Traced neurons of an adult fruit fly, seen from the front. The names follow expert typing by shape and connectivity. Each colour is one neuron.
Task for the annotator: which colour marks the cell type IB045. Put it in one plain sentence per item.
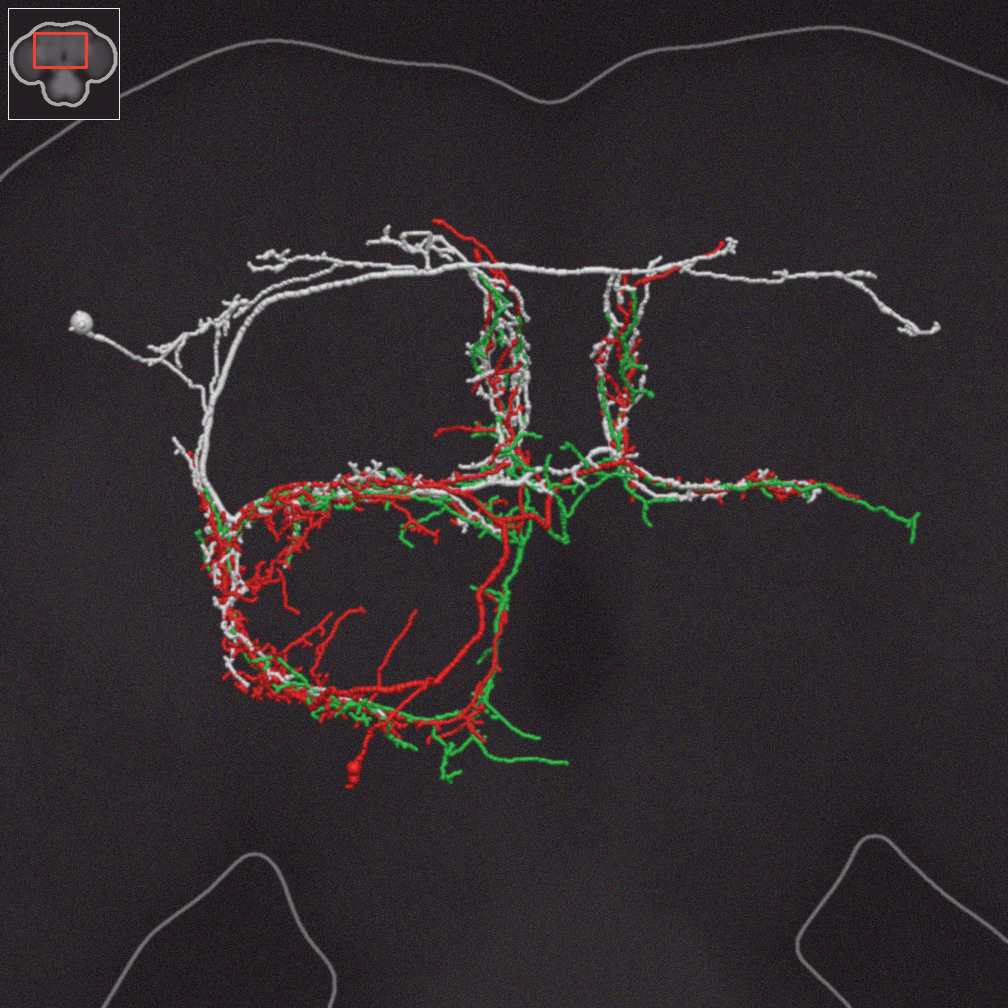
The colour is green.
